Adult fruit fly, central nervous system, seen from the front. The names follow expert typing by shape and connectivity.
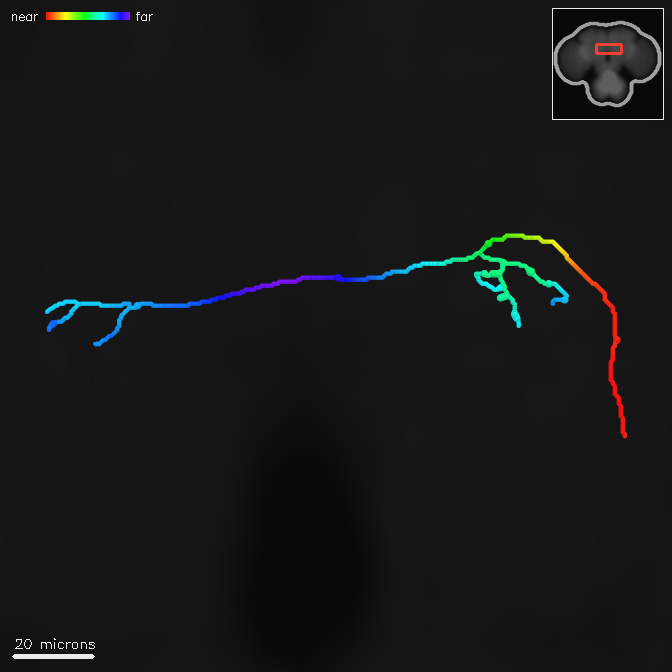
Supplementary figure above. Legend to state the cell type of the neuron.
ORN_DL5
